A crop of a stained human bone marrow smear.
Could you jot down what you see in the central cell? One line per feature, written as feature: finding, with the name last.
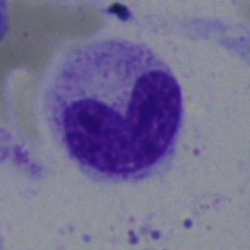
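Nucleus shape: see the dent from its upper side, giving a kidney shape
Nucleus position: filling the lower part of the cell
Cytoplasm: mainly above the nucleus
Chromatin: deep purple, coarsely clumped
Granules: fine, pinkish-purple, scattered through the cytoplasm, clearest above the nucleus
Name: band neutrophil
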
